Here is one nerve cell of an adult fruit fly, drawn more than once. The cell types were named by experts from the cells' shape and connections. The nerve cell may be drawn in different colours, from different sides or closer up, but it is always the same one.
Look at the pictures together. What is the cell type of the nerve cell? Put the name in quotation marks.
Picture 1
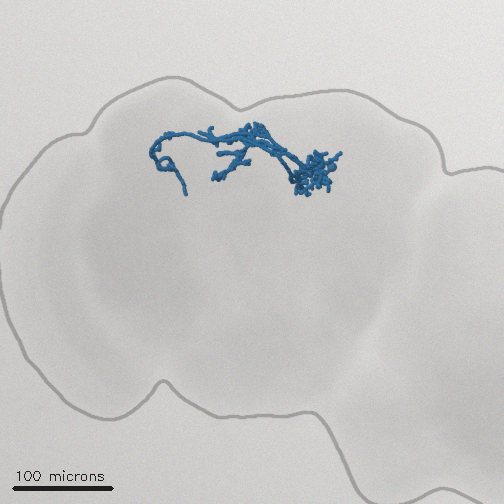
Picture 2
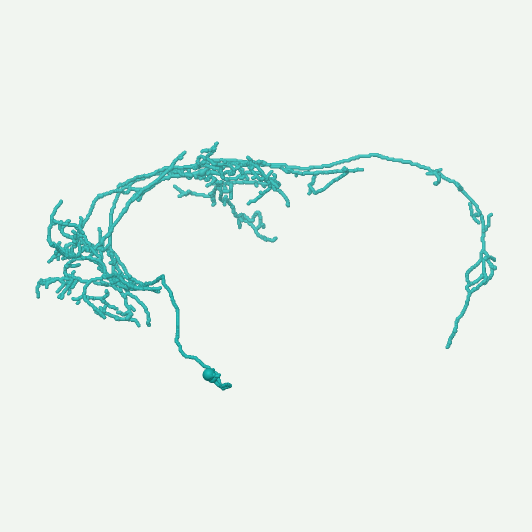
"pC1_16b"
